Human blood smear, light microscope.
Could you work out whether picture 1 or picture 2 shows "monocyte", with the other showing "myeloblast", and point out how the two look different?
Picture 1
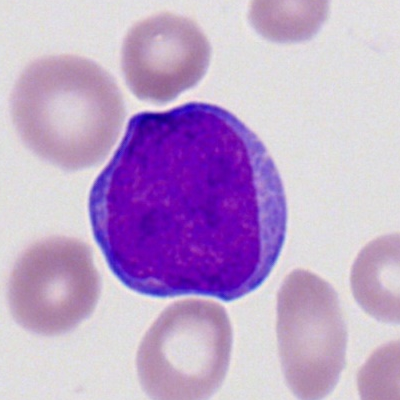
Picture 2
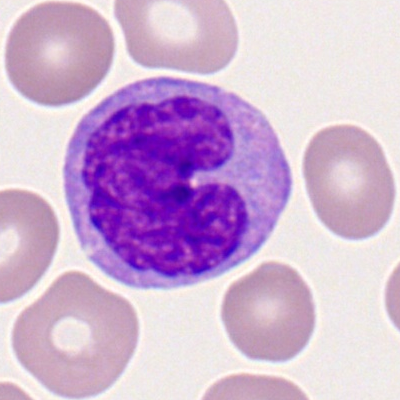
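Let me settle the names first: picture 1 is the myeloblast, and picture 2 is the monocyte. Looking at the nucleus in picture 2, I see a deep notch on its right side.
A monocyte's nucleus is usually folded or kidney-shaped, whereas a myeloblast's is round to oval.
In picture 1 the notch I find is in the cell outline instead, a small one at the top of an otherwise roughly round cell, while the outline in picture 2 is roughly round and smooth. Both nuclei fill most of their cells, so that alone doesn't separate them. In picture 1 only a narrow rim of cytoplasm is left, and it stains a deep blue.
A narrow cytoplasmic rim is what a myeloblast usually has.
The cytoplasm in picture 2 is paler, a pale blue-violet. Its chromatin is dark purple and mottled, with darker and lighter patches side by side. Neither cell shows vacuoles in its cytoplasm, and in picture 1 I can't make out any distinct granules either. Red cells lie all around the myeloblast without overlapping it.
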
